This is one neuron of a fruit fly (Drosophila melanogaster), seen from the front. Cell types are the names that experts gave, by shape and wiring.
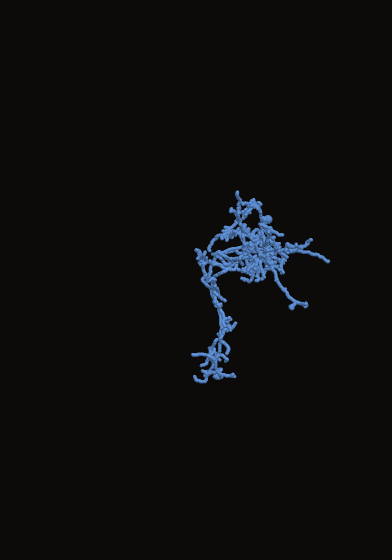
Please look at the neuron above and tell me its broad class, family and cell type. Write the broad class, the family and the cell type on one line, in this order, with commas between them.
central-brain intrinsic neuron, hemilineage PSp3, PS199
